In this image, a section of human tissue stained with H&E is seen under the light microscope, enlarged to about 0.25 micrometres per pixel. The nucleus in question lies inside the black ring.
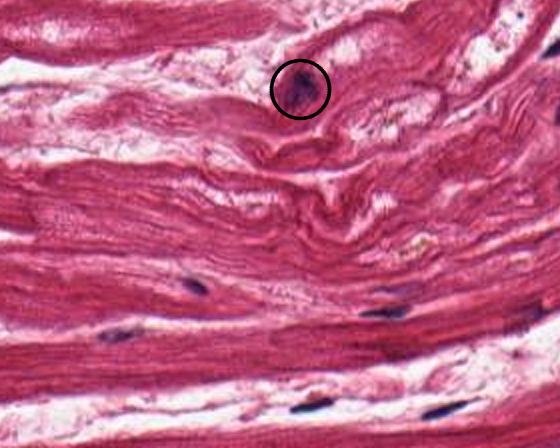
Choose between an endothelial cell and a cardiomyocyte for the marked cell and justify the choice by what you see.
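Cardiomyocyte. The nucleus is a dark purple, roughly rounded, irregular blot with uneven, mottled staining and a blurred edge. The nucleus lies inside the cell body, with pink cytoplasm surrounding it rather than sitting at the cell's outer edge. The cytoplasm is deep pink with faint streaks running along the length of the fibre.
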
